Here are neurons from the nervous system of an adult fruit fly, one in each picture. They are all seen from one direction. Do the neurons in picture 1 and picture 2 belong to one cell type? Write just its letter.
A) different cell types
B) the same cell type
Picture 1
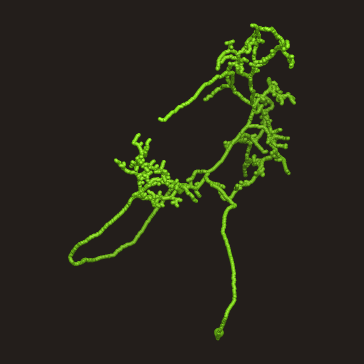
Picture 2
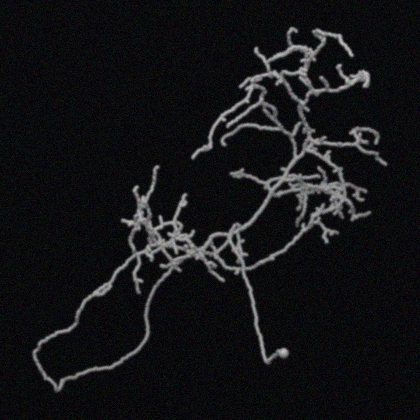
B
